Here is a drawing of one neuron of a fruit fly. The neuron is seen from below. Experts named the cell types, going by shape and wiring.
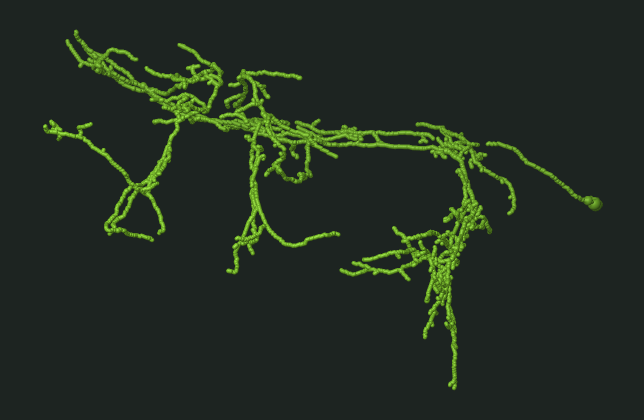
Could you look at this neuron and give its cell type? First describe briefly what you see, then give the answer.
The picture shows dozens of branch ends. In this view it is wider than it is tall. Its broad class is central-brain intrinsic neuron. The cell type is PLP124.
